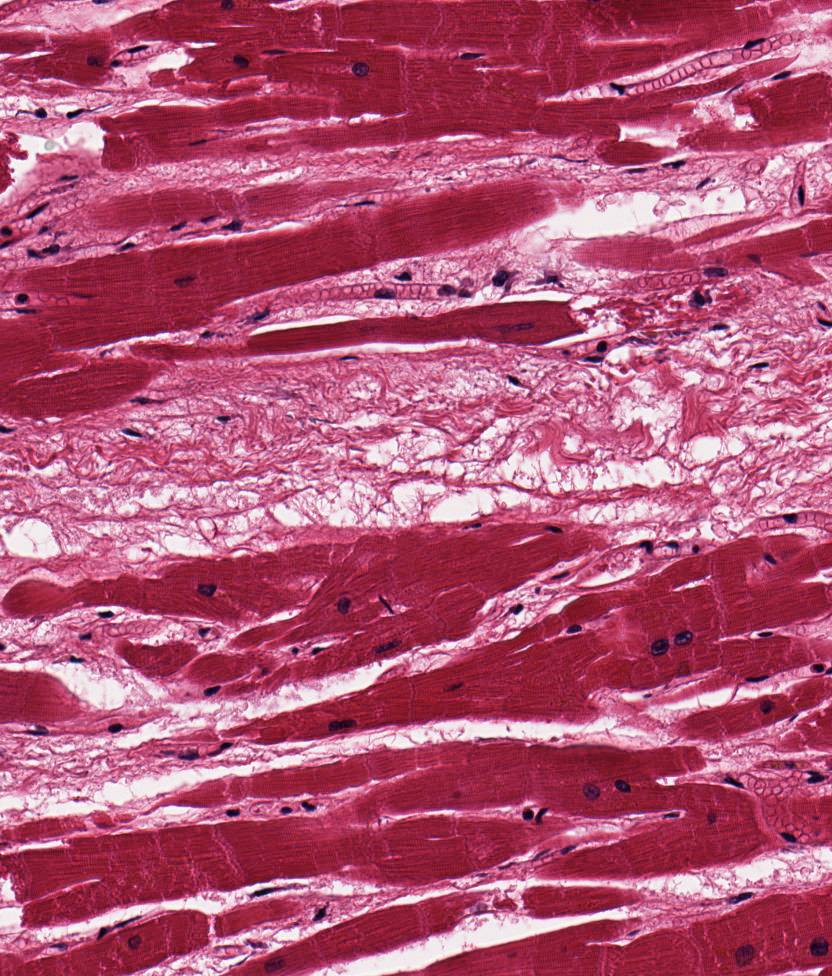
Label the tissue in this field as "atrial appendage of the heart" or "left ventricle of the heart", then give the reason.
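This is atrial appendage of the heart rather than left ventricle of the heart. Its fibres branch and join, with fine transverse cross-striations in deep red cytoplasm and oval central nuclei.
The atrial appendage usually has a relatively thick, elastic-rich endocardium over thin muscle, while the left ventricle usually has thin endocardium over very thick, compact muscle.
Here a broad band of loose, pale pink, wispy connective tissue with scattered small dark nuclei crosses mid-field between muscle bundles, unlike compact muscle.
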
